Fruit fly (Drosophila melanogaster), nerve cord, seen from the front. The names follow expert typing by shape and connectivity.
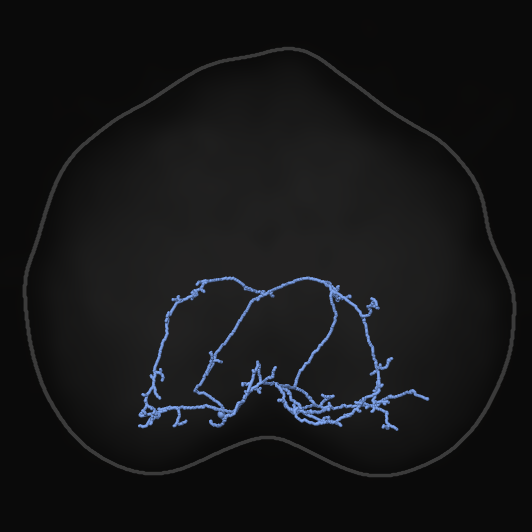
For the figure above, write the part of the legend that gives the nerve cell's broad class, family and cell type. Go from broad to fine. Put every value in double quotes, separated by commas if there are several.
"nerve-cord intrinsic neuron", "hemilineage 12B", "IN12B081"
